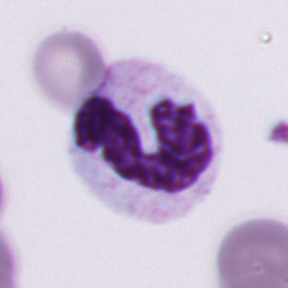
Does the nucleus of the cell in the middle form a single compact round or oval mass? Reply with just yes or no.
No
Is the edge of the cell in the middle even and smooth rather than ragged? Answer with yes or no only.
Yes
